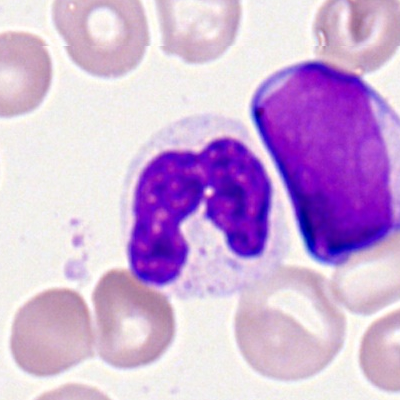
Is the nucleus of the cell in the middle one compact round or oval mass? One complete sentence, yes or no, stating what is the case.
No, the nucleus takes the form of a curved band with no separate lobes.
